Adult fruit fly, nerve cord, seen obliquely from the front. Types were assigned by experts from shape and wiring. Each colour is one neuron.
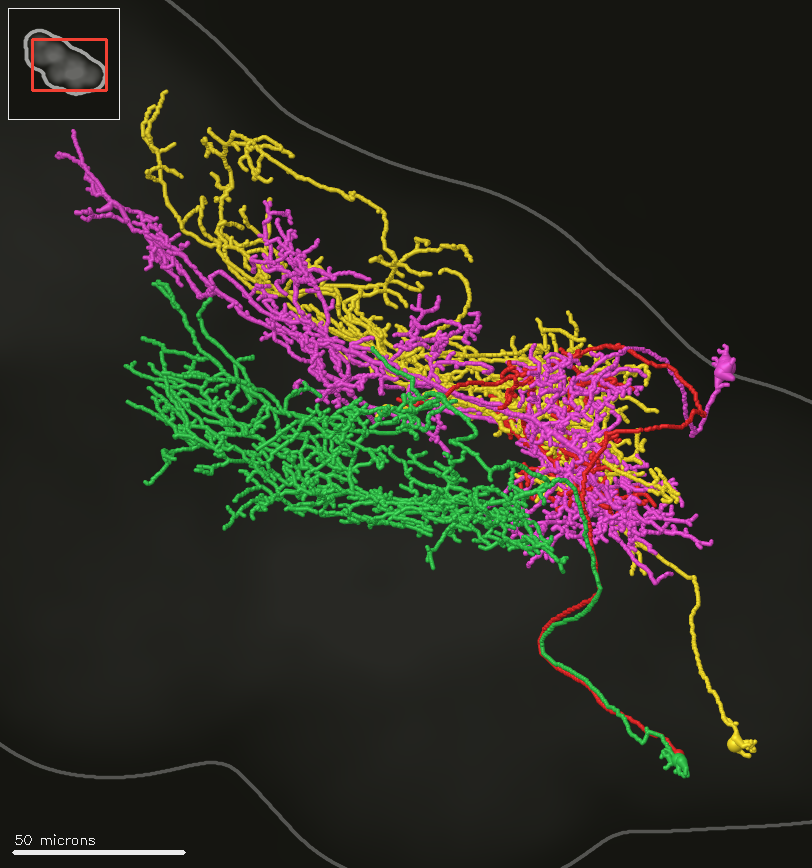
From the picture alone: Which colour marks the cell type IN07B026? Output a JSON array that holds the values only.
["yellow"]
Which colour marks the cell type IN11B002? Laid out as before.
["magenta"]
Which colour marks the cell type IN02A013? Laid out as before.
["green"]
